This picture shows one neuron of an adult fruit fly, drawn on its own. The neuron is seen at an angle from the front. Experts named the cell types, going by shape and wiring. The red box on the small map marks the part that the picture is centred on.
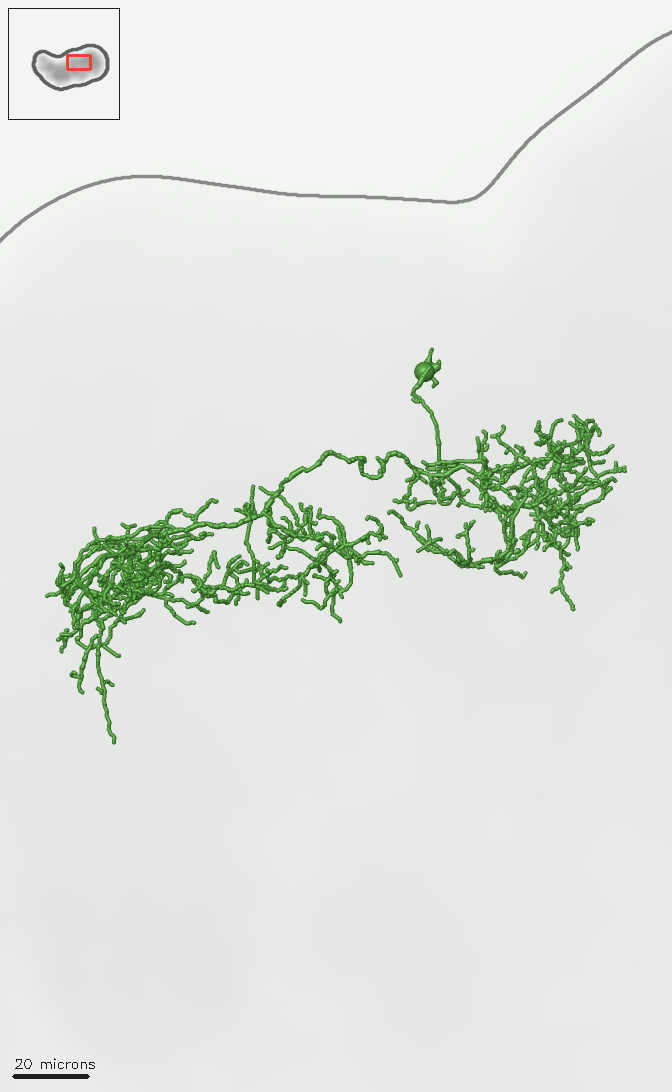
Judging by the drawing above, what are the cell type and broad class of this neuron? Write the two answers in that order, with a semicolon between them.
IB118; central-brain intrinsic neuron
